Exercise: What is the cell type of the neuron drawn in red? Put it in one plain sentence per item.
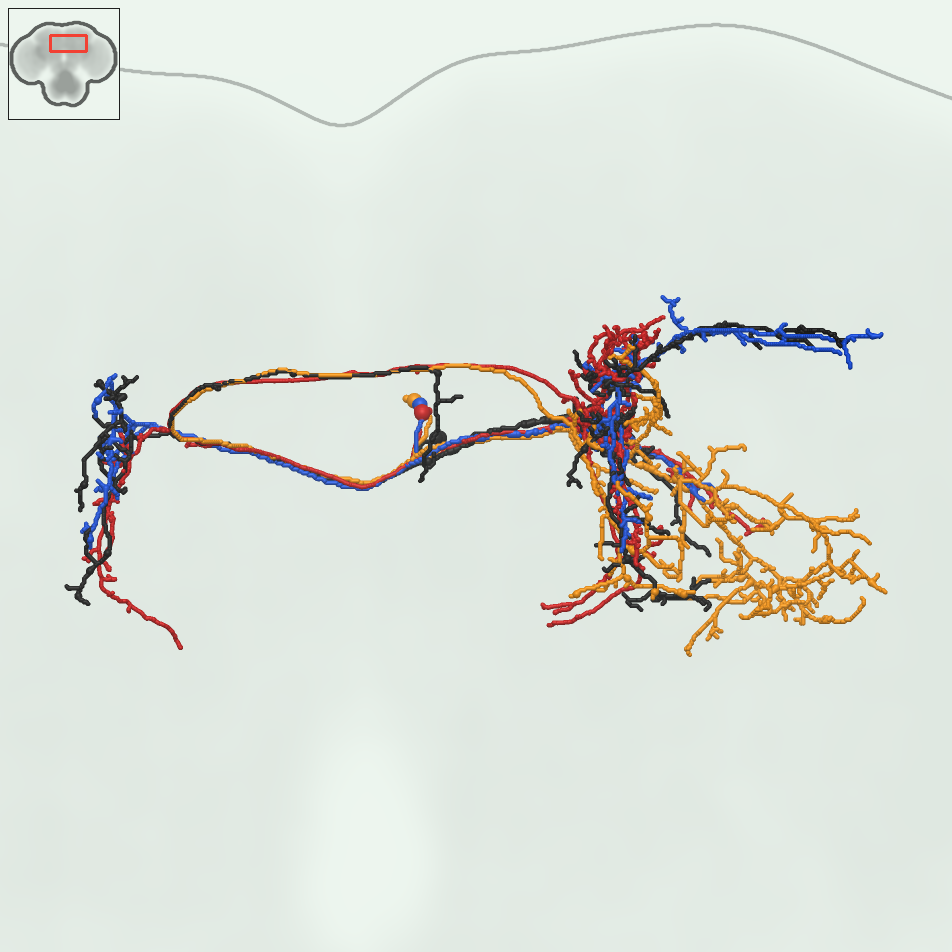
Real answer: The cell type is CB4070.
